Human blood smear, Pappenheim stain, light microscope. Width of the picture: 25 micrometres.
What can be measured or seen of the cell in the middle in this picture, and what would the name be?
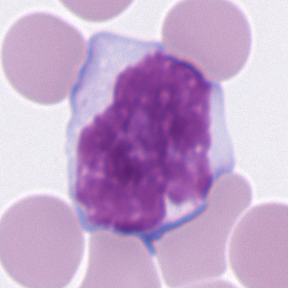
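Sizes first: the cell is about 19 by 15 micrometres and its irregular nucleus about 17 by 12 micrometres, filling about 70% of the cell's area, notched at its lower right border. The cytoplasm is very pale blue, close to colourless, with a deeper blue line along the cell edge, and is widest at upper left. A single short tapering tail projects from the bottom edge. It is a monocyte.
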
